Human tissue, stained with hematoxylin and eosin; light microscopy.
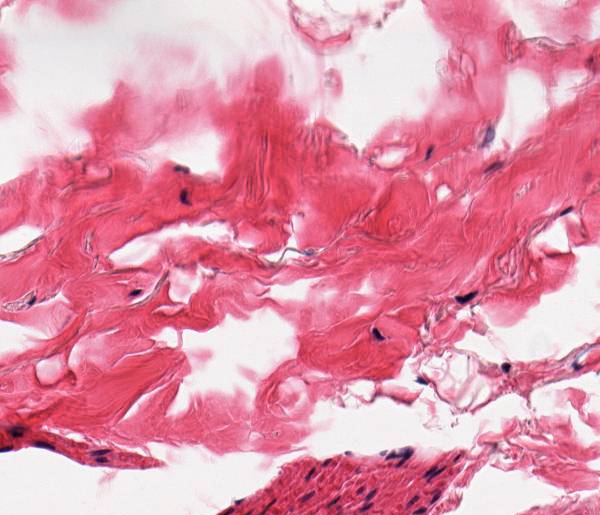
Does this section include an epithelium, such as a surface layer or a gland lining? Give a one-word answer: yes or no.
No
